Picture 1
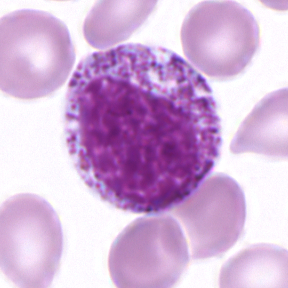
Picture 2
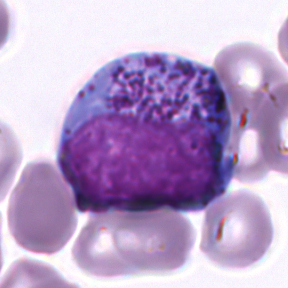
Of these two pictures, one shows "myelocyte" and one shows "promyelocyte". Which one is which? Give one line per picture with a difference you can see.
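The cell in picture 1 is a myelocyte. The cytoplasm between the granules is pale and nearly colourless.
The cell in picture 2 is a promyelocyte. The cytoplasm is blue.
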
